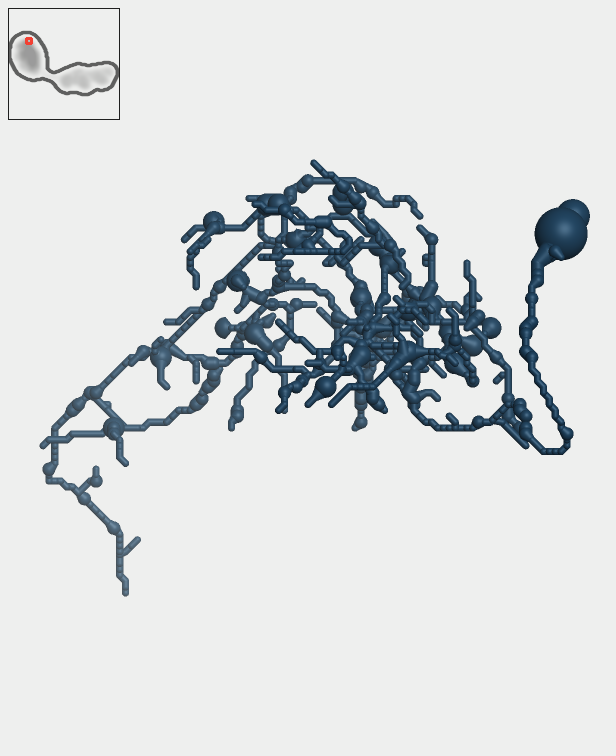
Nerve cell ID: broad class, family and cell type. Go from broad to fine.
central-brain intrinsic neuron; hemilineage SLPpm1; CB0973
